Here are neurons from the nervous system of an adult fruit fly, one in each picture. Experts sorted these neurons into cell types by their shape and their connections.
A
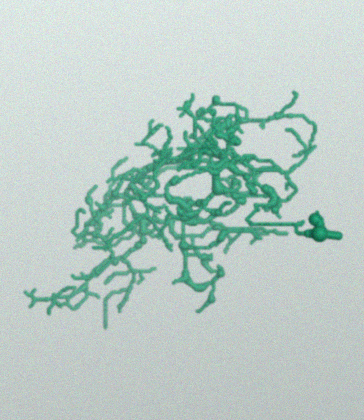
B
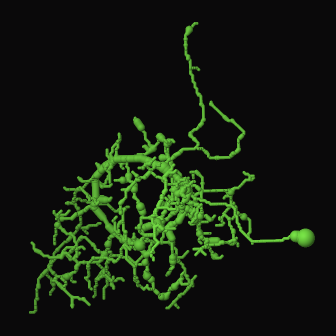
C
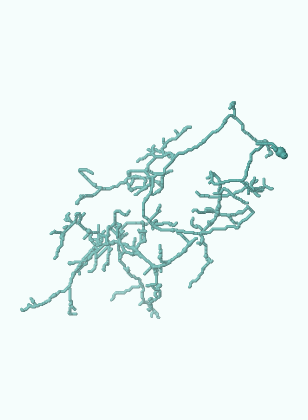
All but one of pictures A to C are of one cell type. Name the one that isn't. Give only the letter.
C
